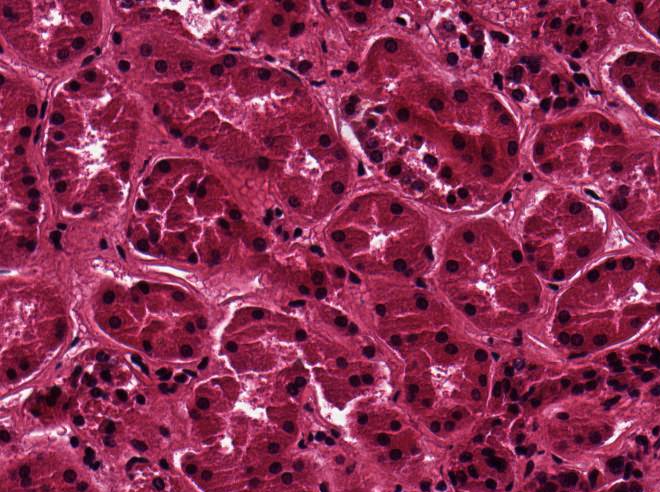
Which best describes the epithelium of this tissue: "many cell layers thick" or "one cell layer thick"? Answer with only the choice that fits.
One cell layer thick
